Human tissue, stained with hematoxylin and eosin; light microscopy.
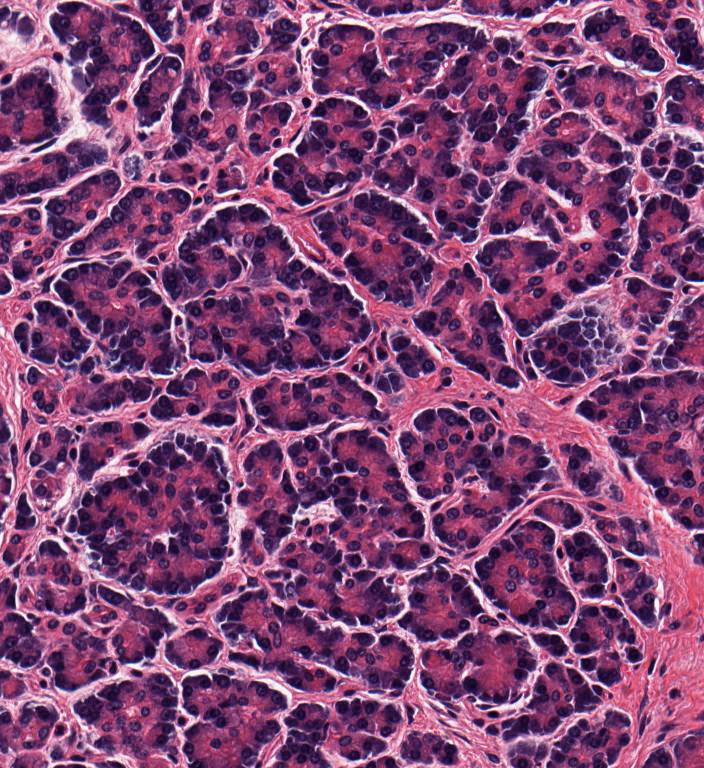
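Pancreas, haematoxylin and eosin stained section. Looking across the whole field, I see closely packed small rounded epithelial units, grouped into lobules by thin pink strands of connective tissue. Each one is an acinus: pyramidal cells around a tiny central lumen I can barely make out. Round, dark purple nuclei sit basally at the outer edge; cytoplasm is pink-red centrally, purple outwardly.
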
